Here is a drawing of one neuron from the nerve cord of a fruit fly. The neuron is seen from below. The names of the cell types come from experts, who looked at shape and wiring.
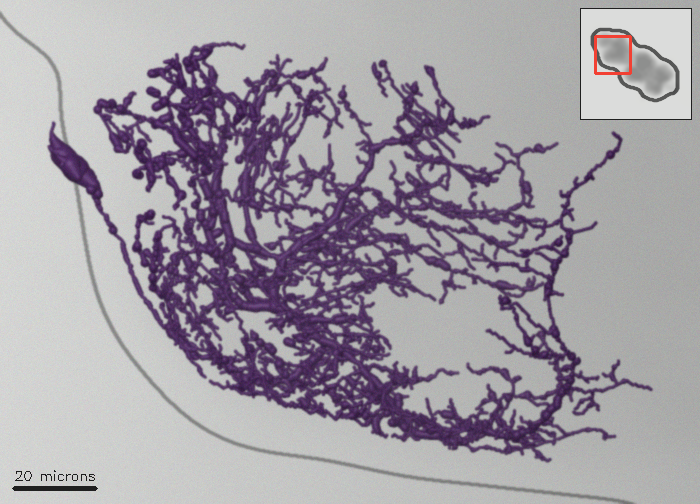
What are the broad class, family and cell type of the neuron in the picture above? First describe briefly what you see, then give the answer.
From left to right in the picture it spans about 150 microns. The picture shows more than a hundred branch ends. Its broad class is nerve-cord intrinsic neuron. The family is hemilineage 16B. Its cell type is IN16B020.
